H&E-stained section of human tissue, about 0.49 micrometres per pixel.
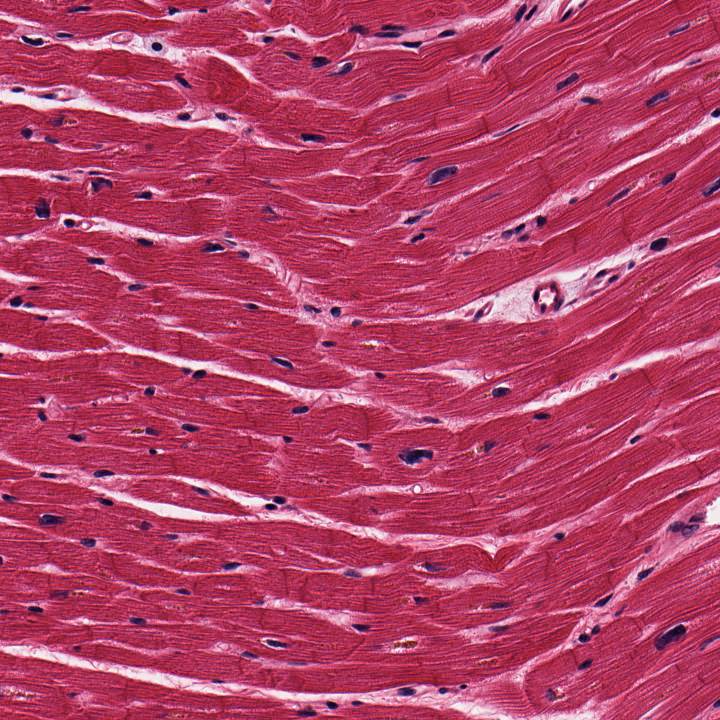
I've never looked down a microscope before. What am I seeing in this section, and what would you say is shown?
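I see muscle fibres filling the field, running from the left and sweeping gently up toward the upper right. They branch and join neighbours, making a connected network. Their pink cytoplasm has fine regular cross-striations. This is the atrial appendage of the heart.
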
